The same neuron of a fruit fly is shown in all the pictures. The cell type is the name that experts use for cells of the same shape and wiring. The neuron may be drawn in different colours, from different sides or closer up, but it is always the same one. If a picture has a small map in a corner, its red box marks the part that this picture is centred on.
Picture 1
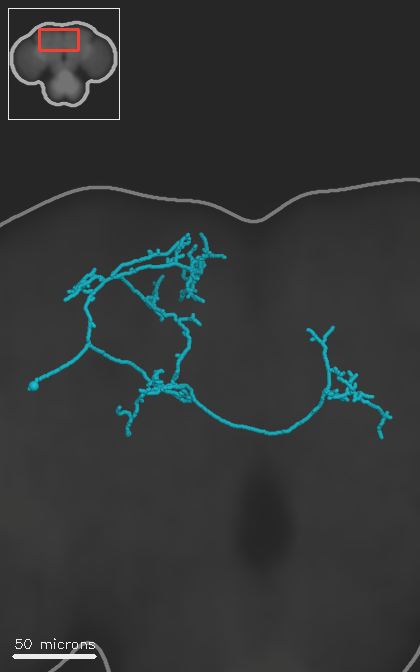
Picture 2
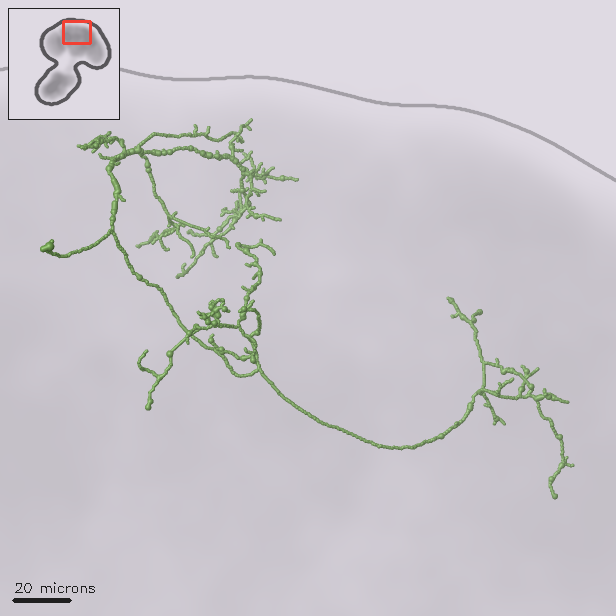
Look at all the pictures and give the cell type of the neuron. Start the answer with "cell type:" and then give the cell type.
cell type: CB3895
